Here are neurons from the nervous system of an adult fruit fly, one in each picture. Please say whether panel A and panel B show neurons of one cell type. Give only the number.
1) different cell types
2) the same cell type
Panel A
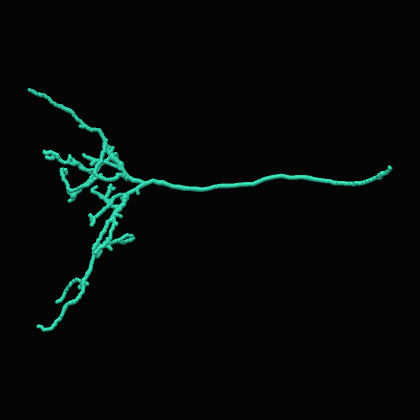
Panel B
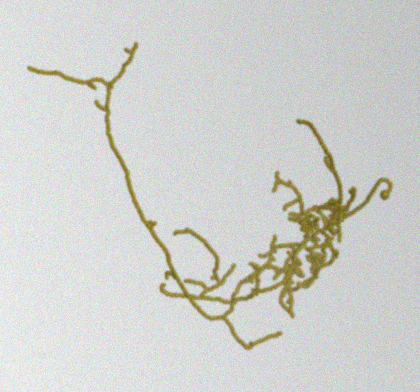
1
